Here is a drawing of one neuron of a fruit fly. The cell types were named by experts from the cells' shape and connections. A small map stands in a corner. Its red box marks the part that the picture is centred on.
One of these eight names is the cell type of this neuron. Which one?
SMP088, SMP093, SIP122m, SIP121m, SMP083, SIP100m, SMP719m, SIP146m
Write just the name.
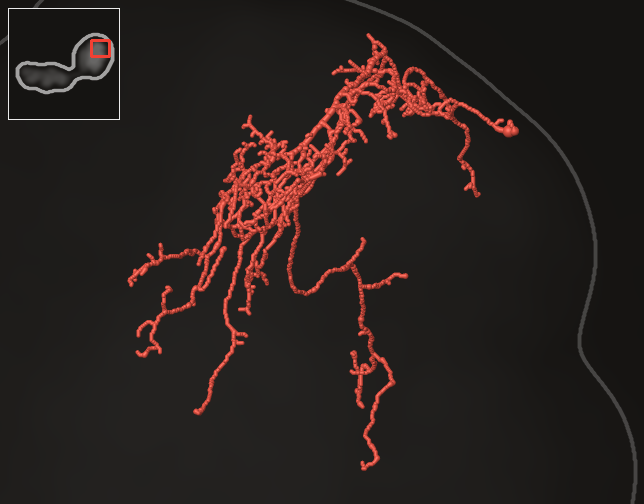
SIP122m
